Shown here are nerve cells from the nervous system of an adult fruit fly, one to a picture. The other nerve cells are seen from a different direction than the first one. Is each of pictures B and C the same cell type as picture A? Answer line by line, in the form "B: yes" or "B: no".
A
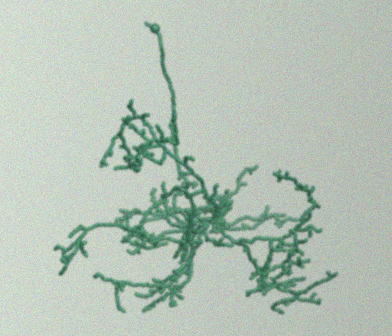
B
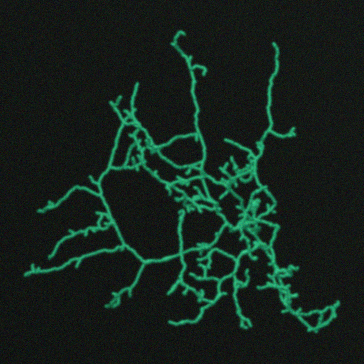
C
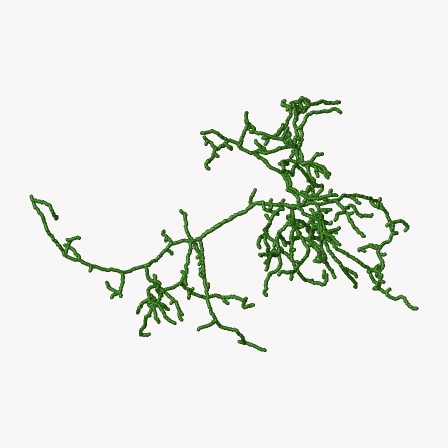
B: no
C: yes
